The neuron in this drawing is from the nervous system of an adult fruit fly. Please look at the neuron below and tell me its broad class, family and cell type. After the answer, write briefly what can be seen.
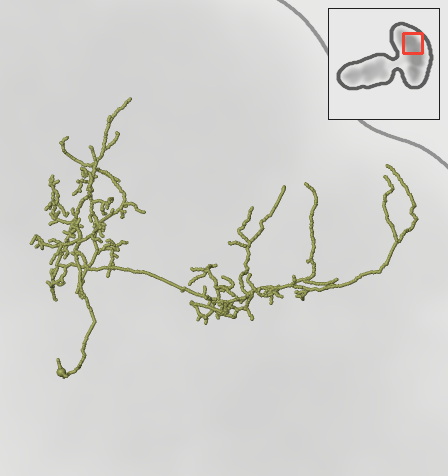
Its broad class is central-brain intrinsic neuron. The family is hemilineage DM3_dorso_lateral. It is of cell type SMP322. It is in the brain and does not reach the nerve cord. The cell body can be seen at the lower left of the picture. Dozens of branch ends can be seen.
